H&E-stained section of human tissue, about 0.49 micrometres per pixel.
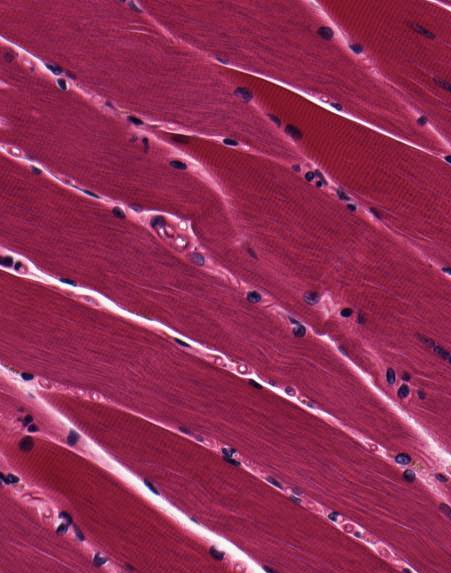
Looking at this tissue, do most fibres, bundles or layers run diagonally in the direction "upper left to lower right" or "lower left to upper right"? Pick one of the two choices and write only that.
Upper left to lower right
